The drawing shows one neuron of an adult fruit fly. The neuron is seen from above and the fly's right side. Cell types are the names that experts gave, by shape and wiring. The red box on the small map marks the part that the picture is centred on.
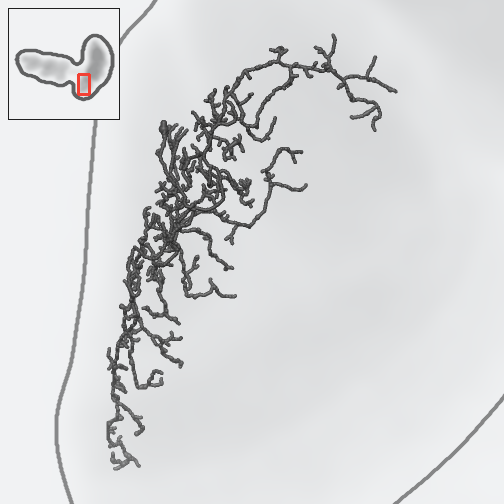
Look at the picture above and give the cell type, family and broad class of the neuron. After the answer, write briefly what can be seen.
The cell type is Dm20. The family is Dm. Its broad class is optic-lobe intrinsic neuron. It lies in the brain. The picture shows dozens of branch ends.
